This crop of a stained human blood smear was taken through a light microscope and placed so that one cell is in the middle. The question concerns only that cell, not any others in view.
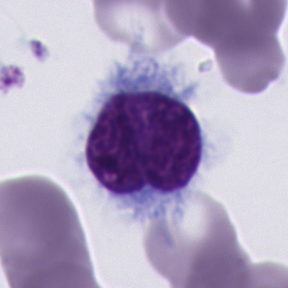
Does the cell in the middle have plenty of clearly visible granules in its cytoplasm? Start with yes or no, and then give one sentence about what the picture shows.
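No. No granules are visible in the cytoplasm.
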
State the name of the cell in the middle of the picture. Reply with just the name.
hairy cell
